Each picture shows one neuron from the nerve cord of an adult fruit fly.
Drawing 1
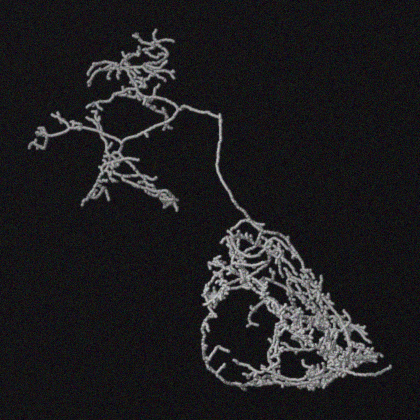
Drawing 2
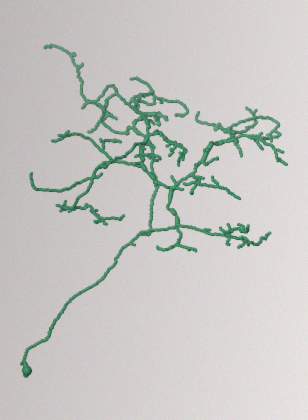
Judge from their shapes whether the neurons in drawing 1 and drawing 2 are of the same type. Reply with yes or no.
no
